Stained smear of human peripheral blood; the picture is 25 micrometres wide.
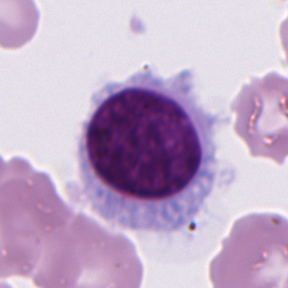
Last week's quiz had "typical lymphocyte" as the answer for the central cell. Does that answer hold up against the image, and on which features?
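The cell has a ragged outline with fine hair-like projections around its margin. Its nucleus is round, about 10 micrometres across, with no nucleoli visible. The cytoplasm is pale blue, without distinct granules or clear vacuoles. The hair-like projections speak for hairy cell.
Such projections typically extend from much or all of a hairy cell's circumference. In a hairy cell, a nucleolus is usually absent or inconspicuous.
Pale blue cytoplasm without granules suits either name.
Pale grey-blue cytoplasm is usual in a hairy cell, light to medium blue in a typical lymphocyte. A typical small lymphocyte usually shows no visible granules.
The cell is a hairy cell, not a typical lymphocyte.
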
